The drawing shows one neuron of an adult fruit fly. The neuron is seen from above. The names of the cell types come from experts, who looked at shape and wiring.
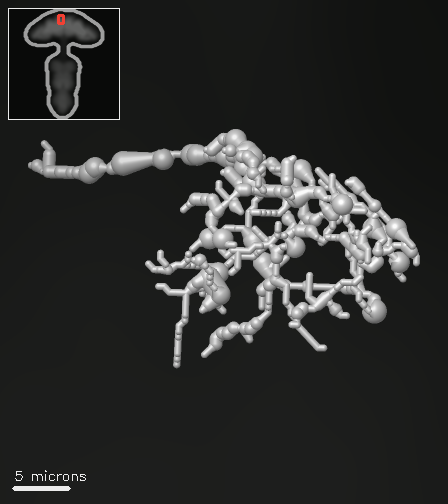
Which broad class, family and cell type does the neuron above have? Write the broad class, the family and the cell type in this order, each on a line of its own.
sensory neuron entering the brain
ENS
ENS3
